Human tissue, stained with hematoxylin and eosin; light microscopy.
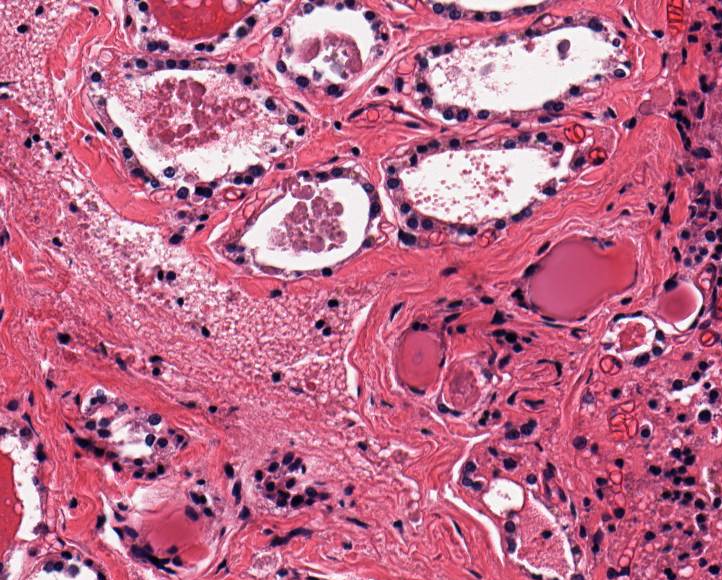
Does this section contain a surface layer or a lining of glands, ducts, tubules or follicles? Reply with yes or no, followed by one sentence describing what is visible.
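Yes. The upper spaces are lined by a single layer of cuboidal cells with round dark nuclei.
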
